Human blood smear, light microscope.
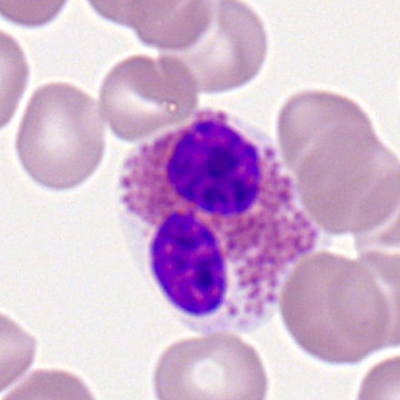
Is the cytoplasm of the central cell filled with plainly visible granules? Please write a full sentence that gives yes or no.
Yes, in the cytoplasm of this cell, many granules are visible.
